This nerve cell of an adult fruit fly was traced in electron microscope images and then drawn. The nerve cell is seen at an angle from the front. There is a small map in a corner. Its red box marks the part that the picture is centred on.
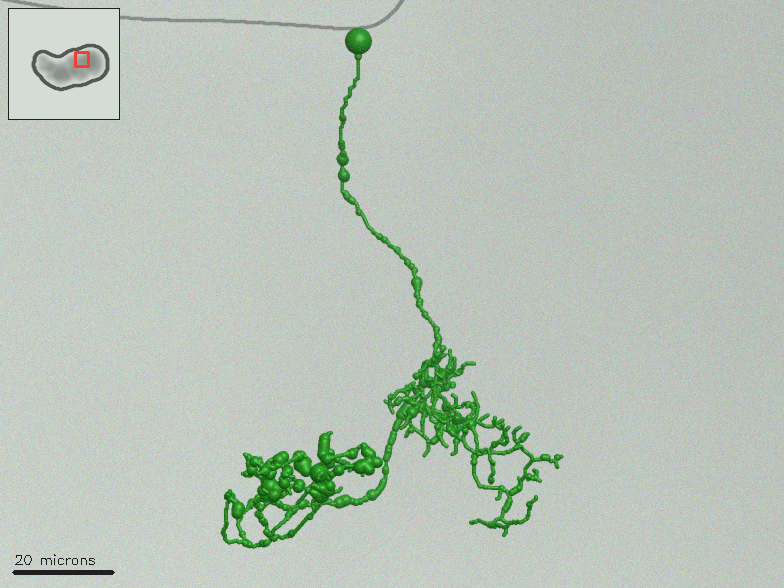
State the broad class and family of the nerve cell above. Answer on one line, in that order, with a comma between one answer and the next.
central-brain intrinsic neuron, class CX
